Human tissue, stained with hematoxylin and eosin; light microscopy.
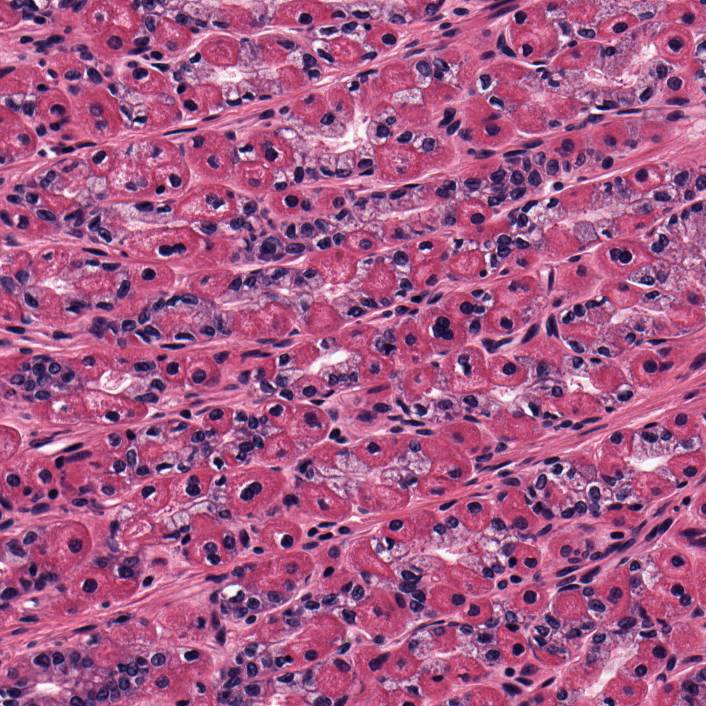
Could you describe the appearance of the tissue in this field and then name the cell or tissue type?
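First, parietal cells: large, polygonal, bright pink, scattered throughout, with round central nuclei, a few binucleate. Next, clusters of smaller chief cells between them, with purplish granular or bubbly cytoplasm and dark basal nuclei. Last, gland lumina: narrow slits or tiny spaces, none dilated. This is stomach.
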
